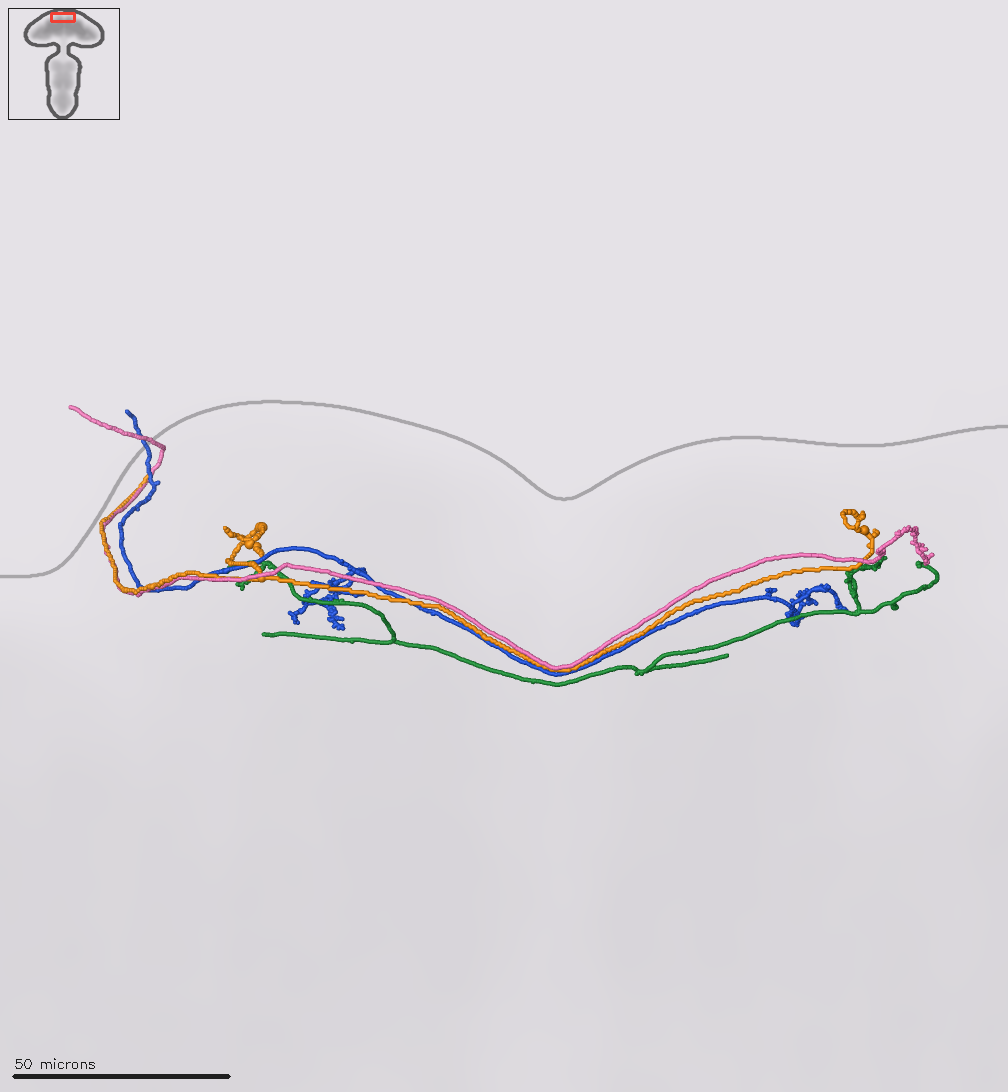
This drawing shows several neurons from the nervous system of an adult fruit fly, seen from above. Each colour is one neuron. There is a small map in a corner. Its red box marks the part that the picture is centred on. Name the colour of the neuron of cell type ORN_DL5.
blue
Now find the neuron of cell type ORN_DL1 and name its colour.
green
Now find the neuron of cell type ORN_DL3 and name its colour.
pink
